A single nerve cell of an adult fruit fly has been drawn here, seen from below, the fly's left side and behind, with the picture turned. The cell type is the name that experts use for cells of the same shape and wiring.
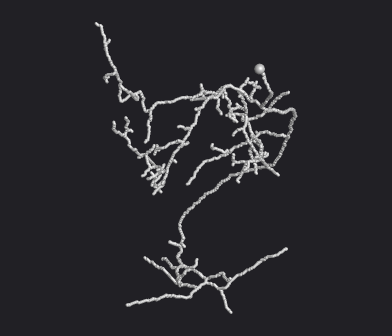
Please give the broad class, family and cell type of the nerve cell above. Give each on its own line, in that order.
central-brain intrinsic neuron
hemilineage VLPl&p2_lateral
AVLP149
